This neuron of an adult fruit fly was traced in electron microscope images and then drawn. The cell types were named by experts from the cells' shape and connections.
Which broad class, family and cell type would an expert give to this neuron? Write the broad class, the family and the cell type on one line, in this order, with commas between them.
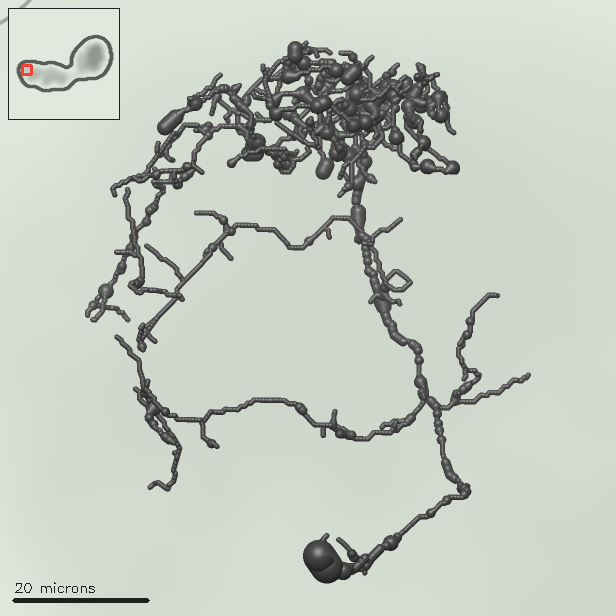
nerve-cord intrinsic neuron, hemilineage 02A, IN02A030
